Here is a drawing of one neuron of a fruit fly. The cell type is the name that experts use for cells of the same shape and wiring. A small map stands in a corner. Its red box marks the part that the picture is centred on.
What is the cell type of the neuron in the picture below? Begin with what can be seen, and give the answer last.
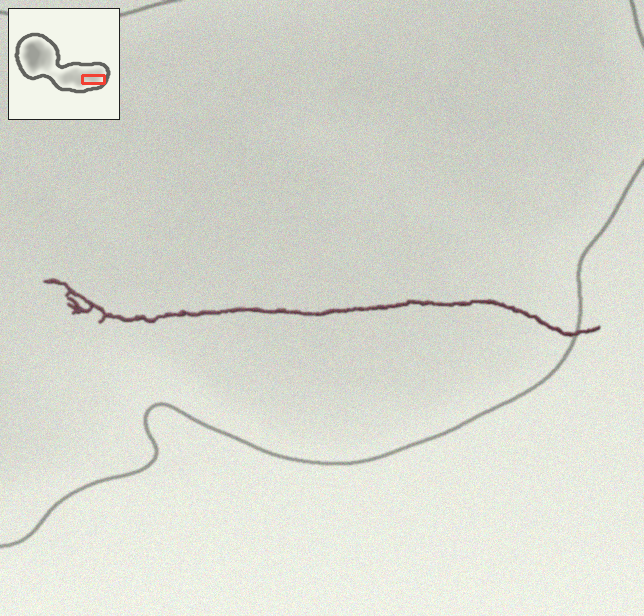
No cell body is drawn. It has a dozen or fewer branch ends. Its broad class is sensory neuron entering the nerve cord. The cell type is SNpp60.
